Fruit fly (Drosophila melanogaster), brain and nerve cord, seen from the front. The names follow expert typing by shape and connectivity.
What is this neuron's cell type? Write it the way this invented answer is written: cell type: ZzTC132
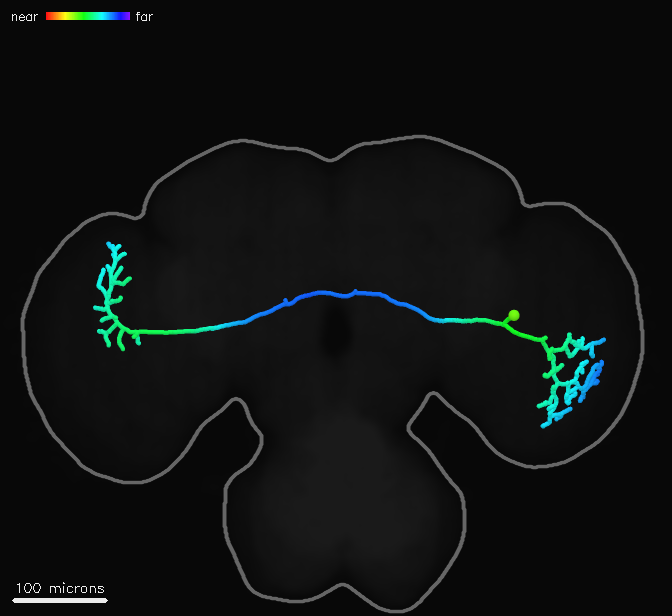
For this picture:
cell type: MeVPMe9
